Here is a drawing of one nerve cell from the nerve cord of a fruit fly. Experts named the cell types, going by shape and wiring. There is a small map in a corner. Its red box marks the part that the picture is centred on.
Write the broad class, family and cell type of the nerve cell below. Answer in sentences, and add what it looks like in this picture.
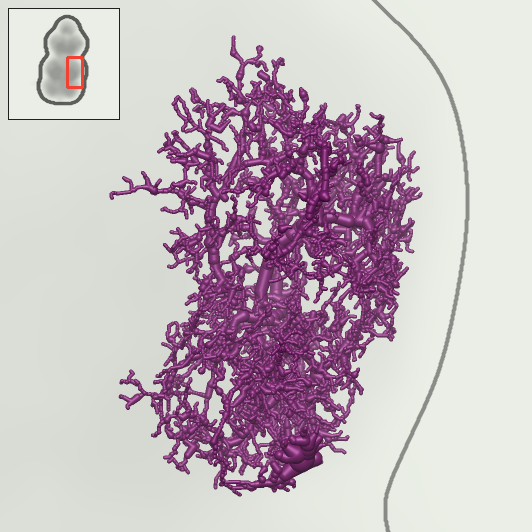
Its broad class is nerve-cord intrinsic neuron. Its family is hemilineage 13A. The cell type is IN13A001. The picture shows more than a hundred branch ends. In this view it is taller than it is wide.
